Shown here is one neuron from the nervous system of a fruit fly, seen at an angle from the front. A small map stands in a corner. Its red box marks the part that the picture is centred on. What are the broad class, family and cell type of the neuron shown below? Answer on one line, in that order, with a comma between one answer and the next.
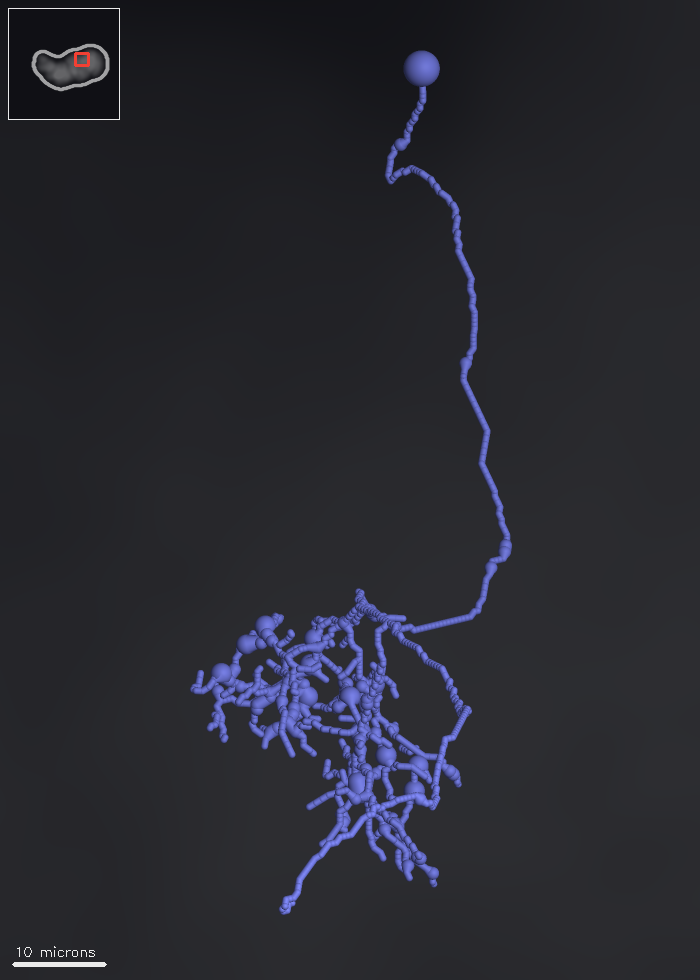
central-brain intrinsic neuron, class CX, FC1F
